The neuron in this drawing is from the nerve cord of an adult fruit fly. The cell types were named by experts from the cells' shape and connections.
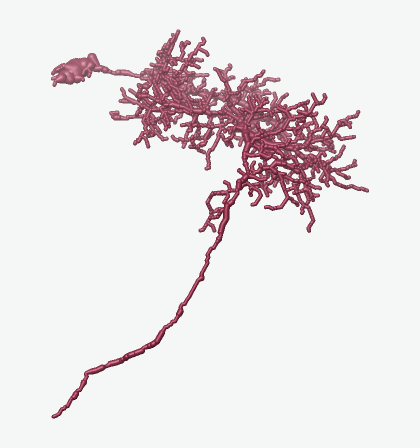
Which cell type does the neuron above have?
IN06A064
